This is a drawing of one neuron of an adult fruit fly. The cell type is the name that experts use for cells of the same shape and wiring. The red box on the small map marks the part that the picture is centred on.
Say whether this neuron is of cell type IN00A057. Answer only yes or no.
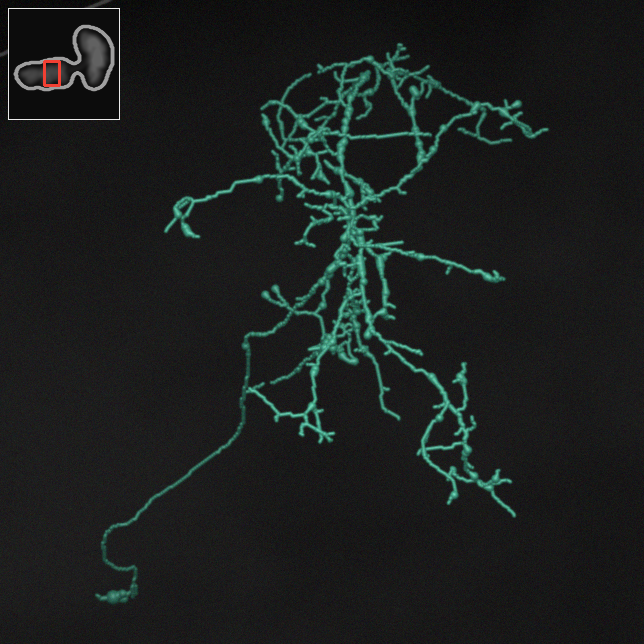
yes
